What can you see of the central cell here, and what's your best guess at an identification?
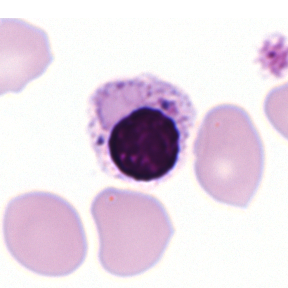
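Toward the lower right of the cell sits the nucleus, off-centre, with no nucleolus to be seen. A few dark purple granules are scattered through the cytoplasm. Rather than smooth, the cell outline is ragged. It is a normoblast.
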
